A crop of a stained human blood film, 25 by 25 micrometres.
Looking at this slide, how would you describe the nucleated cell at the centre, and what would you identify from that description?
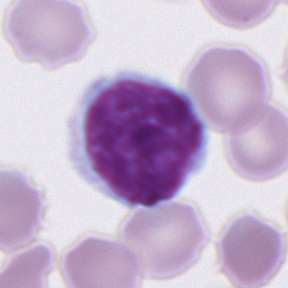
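Start with the nucleus: it is round in outline, about 11 micrometres across, and stains deep purple. Now follow the cytoplasm around it; it is pale blue, and its rim is widest on the left side of the cell. On that same left side, notice that the margin looks faintly ragged and frayed. What you are looking at is a typical lymphocyte.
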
